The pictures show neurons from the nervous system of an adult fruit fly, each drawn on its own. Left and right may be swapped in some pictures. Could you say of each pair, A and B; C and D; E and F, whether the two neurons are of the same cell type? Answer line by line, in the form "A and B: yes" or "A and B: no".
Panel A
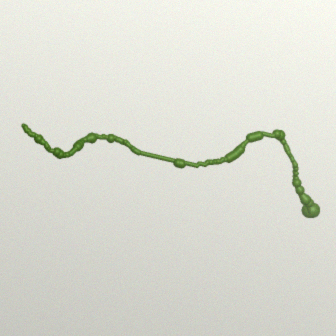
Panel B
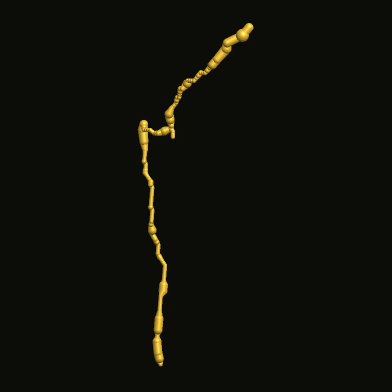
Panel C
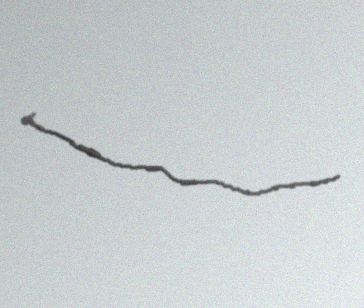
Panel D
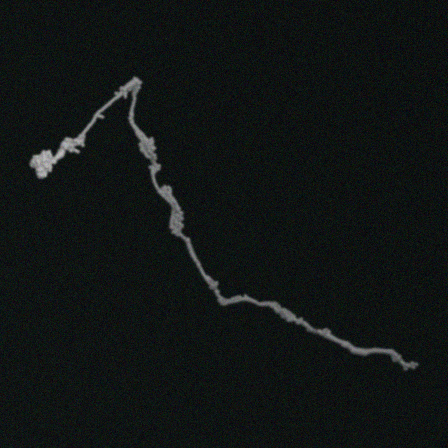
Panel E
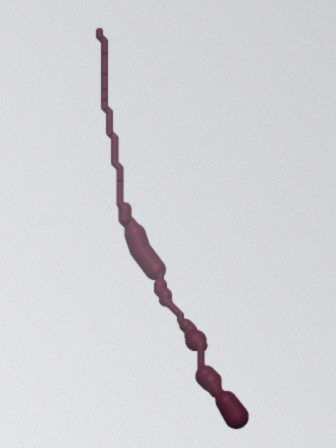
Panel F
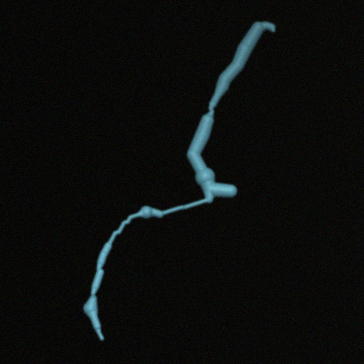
A and B: yes
C and D: no
E and F: yes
